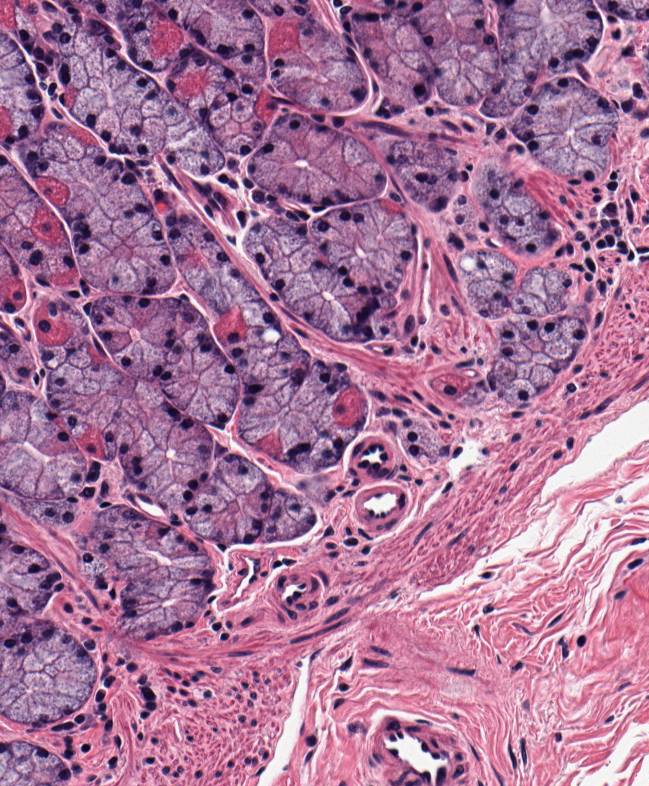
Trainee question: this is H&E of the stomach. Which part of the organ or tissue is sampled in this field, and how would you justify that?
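Look here: these are pyloric and cardiac glands. Most acinar cells have pale, foamy, purplish-grey cytoplasm and small dark nuclei flattened against the cell base.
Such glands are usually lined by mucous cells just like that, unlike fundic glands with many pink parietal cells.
Bright pink granular cells are scattered among them, mostly leftward, and the acini, with pinpoint lumina, form lobules between thin fibrous septa.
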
